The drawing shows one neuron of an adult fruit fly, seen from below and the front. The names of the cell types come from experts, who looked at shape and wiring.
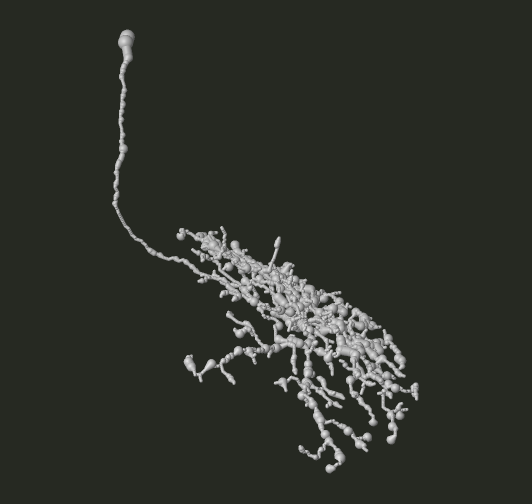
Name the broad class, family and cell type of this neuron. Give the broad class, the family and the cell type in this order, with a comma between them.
optic-lobe intrinsic neuron, Pm, Pm7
